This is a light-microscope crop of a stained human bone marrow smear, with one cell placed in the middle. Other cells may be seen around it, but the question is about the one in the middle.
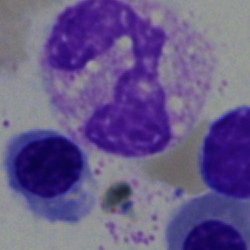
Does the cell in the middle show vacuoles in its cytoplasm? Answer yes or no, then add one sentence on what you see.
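Yes. Several small clear spaces are seen in the cytoplasm.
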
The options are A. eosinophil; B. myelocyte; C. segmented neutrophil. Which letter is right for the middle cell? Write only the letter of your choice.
C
